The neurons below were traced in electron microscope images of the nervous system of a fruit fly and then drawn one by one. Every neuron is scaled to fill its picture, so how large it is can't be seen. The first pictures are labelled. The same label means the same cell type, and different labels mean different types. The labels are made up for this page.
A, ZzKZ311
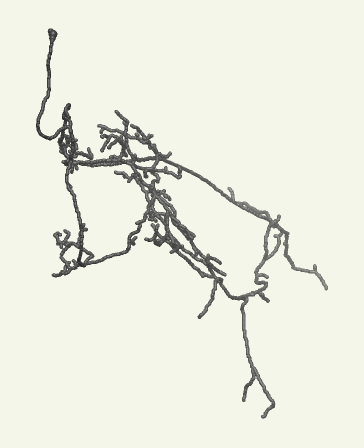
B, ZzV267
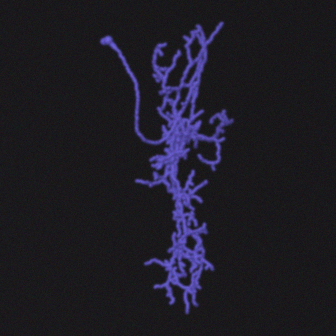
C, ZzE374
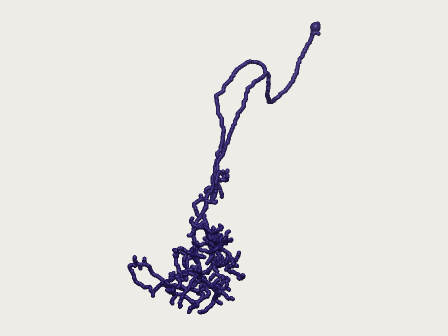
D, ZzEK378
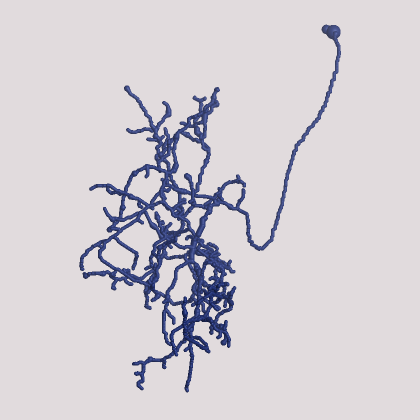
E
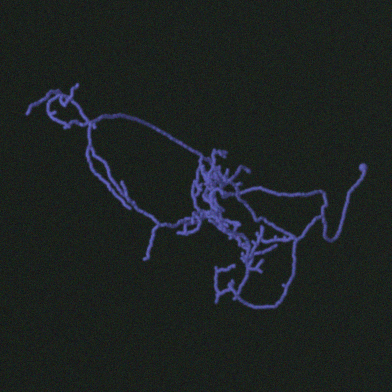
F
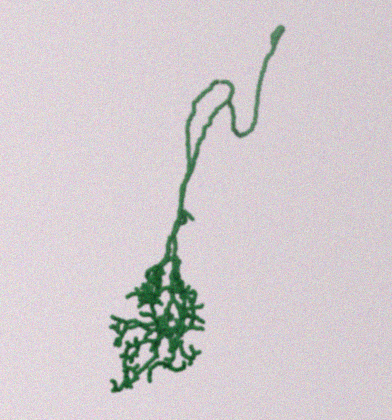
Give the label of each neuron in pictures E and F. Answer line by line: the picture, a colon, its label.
E: ZzKZ311
F: ZzE374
